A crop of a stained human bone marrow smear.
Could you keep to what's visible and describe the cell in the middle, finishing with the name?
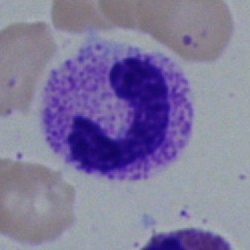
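First, the nucleus: a single unsegmented curved band shaped like a C, its hollow opening toward the upper left. Its chromatin looks dense, dark purple and clumped. Numerous purple granules fill the cytoplasm throughout. This is a band neutrophil.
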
